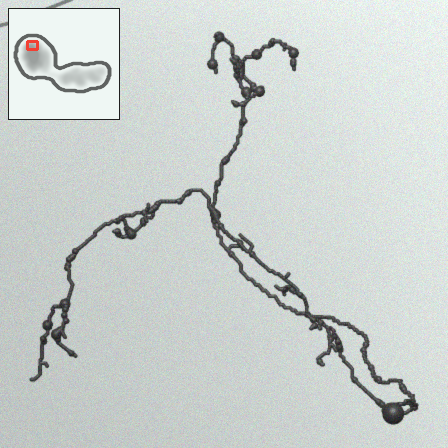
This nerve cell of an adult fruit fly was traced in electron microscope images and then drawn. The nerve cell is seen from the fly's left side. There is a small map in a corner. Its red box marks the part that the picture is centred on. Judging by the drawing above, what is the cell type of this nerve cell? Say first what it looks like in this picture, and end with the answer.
The cell body is at the lower right of the picture. In this view it is about as wide as it is tall. It is a central-brain intrinsic neuron. Its cell type is CB4107.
